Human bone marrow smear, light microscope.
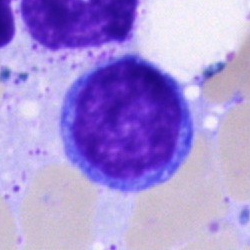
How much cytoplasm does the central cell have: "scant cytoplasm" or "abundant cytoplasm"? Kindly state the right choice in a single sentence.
What surrounds the nucleus is a narrow rim of cytoplasm.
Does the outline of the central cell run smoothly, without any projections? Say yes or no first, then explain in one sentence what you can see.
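Yes. The cell has a round outline with a smooth edge.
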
